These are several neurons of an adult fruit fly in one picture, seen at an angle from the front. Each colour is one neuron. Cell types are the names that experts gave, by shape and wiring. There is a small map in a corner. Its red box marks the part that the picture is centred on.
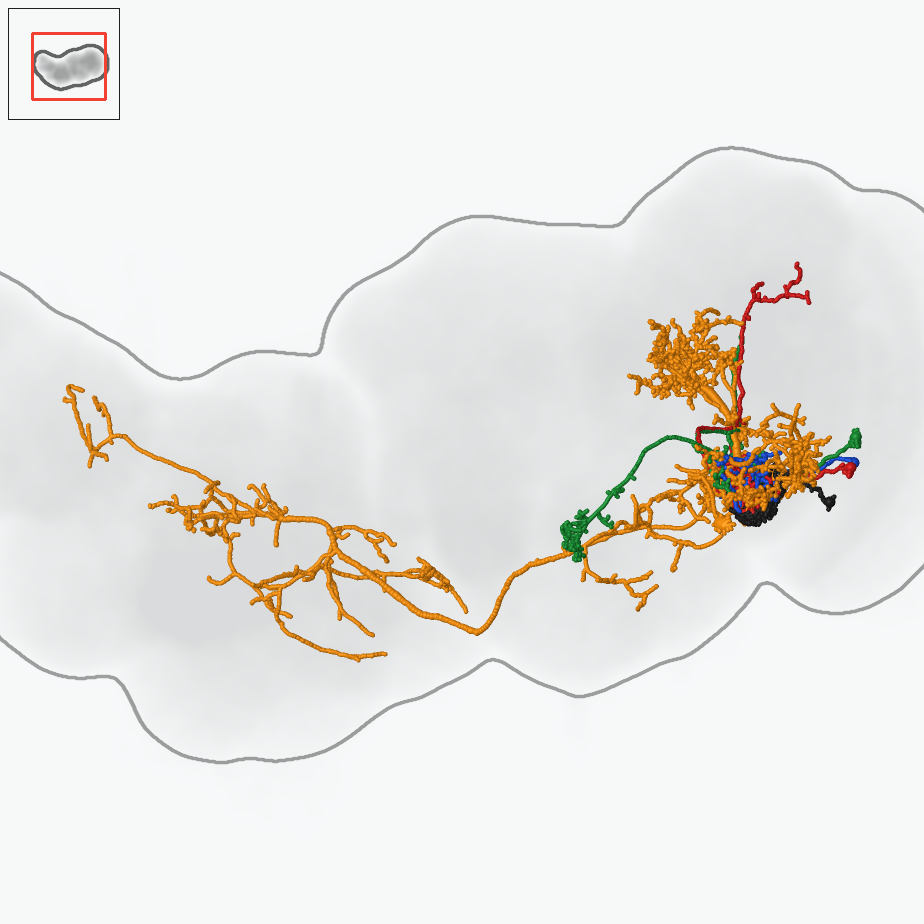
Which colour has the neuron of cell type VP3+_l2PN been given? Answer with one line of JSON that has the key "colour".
{"colour": "green"}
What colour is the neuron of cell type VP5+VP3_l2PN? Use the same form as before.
{"colour": "red"}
